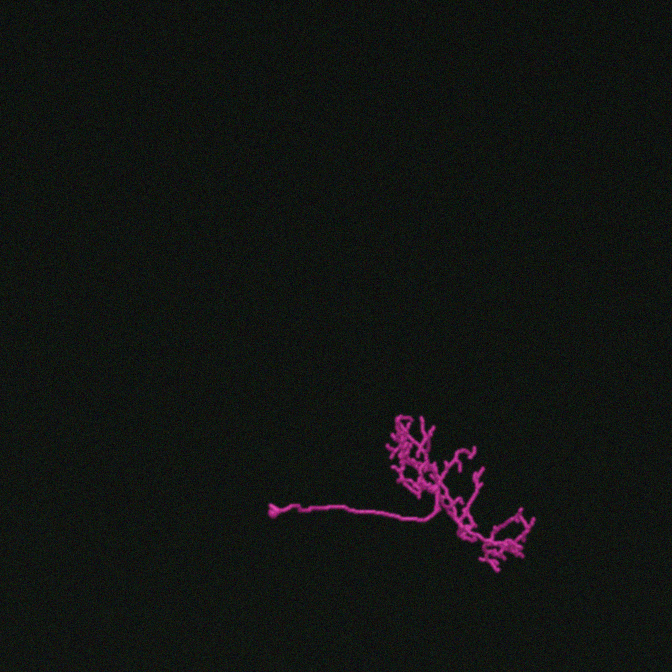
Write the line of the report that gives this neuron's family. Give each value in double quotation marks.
"hemilineage 14A"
